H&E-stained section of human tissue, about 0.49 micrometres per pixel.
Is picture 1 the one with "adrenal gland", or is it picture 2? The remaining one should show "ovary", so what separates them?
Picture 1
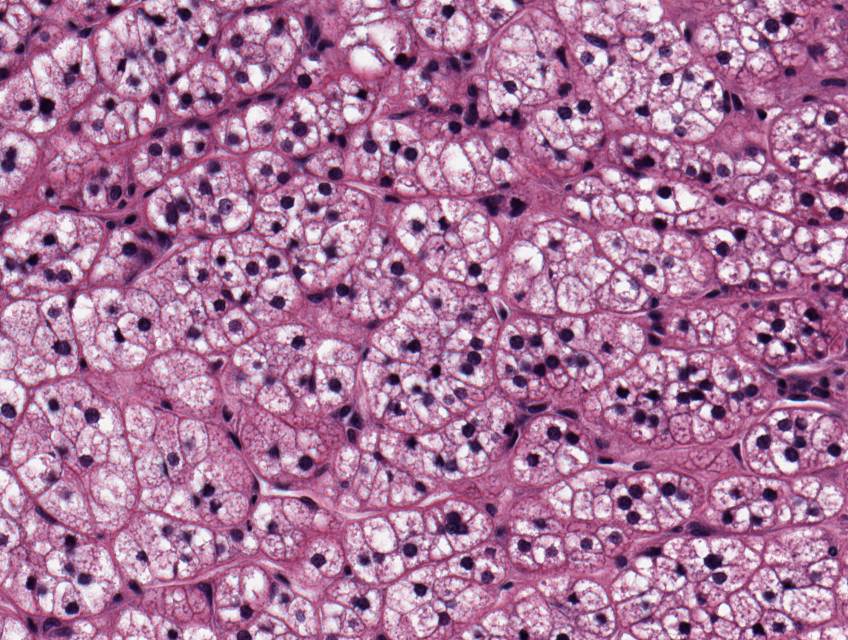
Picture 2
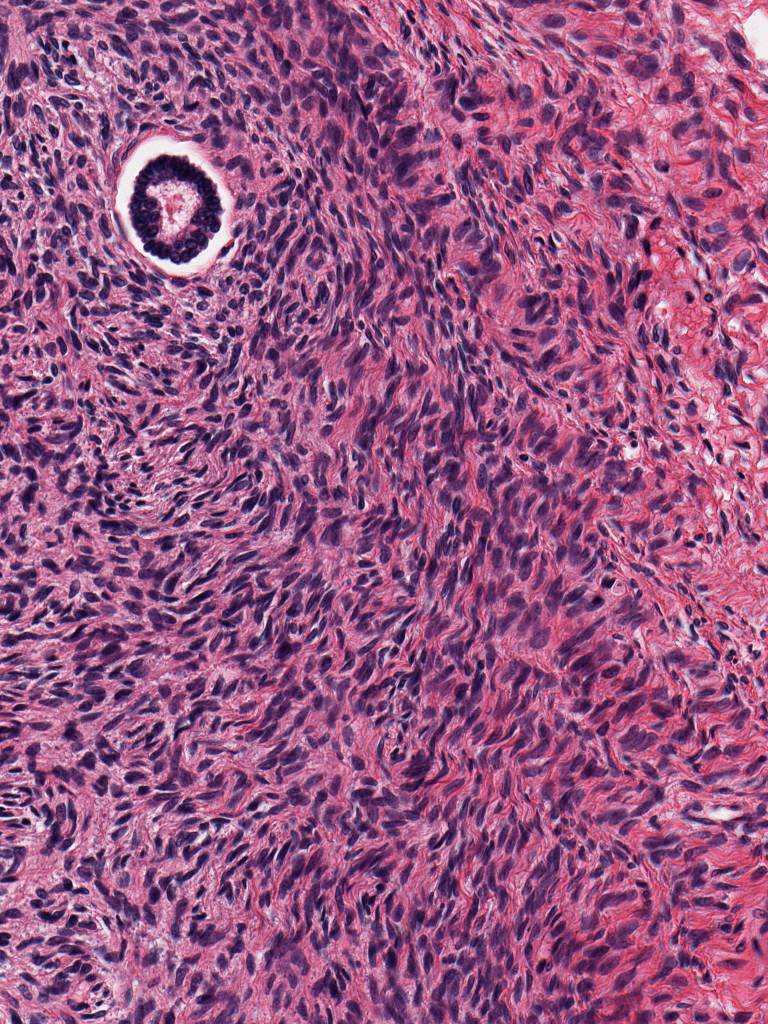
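Of the two pictures, the first is adrenal gland and the second ovary. In the first, cells form rounded nests and short cords outlined by thin pink septa, with abundant pale, finely bubbly cytoplasm, a single small round dark nucleus mostly near the cell centre, and sharp thin pink borders.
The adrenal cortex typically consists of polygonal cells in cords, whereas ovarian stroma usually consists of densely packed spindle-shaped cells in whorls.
In the ovary, densely packed spindle-shaped cells in interlacing fascicles and swirls fill nearly the whole field, with dark, oval to elongated, often wavy nuclei and scant pale cytoplasm. A single small round cluster of crowded dark nuclei arranged around a pink centre lies in the upper left.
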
